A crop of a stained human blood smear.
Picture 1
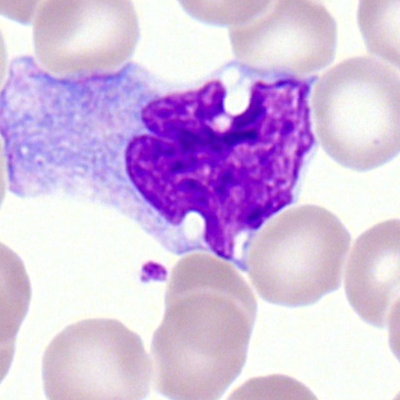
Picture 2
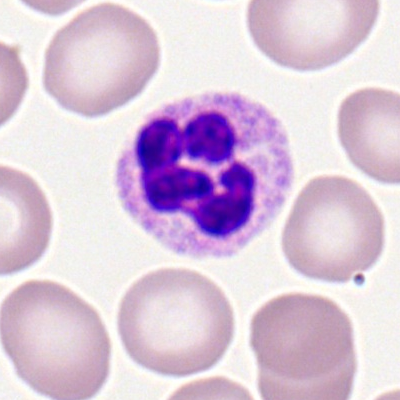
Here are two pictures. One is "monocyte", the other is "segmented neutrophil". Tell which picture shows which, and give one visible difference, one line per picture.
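In picture 1 we see a monocyte: Several clear round vacuoles sit at the edges of the nucleus.
In picture 2 we see a segmented neutrophil: No vacuoles are seen in the cytoplasm.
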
